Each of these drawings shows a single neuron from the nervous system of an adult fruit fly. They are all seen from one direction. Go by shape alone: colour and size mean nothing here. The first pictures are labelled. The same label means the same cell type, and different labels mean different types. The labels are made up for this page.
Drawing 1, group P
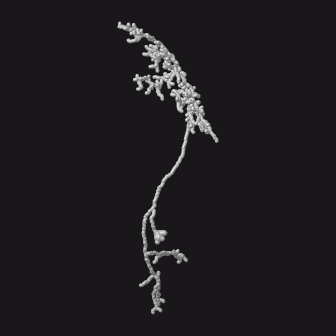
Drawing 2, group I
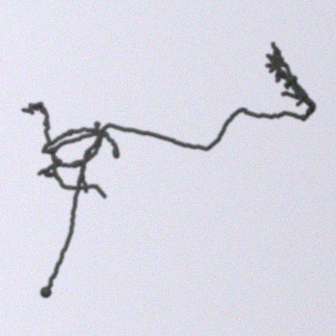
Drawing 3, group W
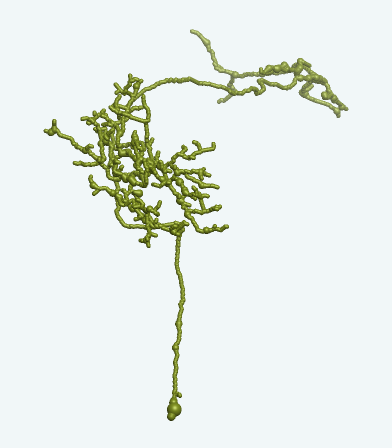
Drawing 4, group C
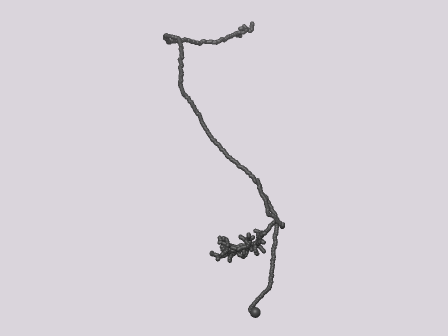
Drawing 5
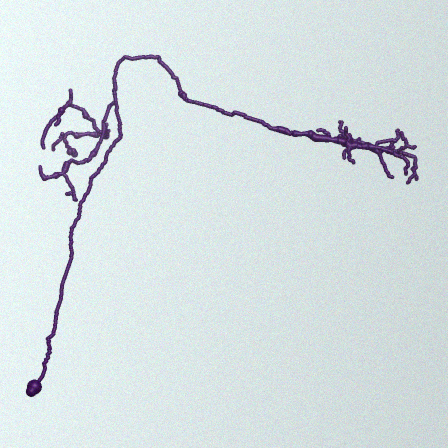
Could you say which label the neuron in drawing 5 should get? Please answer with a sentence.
It belongs to group I.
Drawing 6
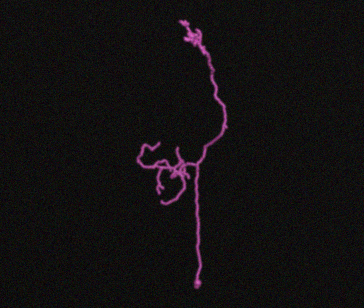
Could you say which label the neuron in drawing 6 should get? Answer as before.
It belongs to group I.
